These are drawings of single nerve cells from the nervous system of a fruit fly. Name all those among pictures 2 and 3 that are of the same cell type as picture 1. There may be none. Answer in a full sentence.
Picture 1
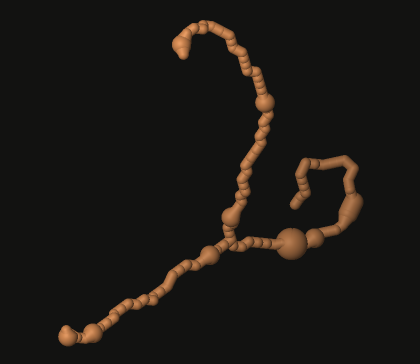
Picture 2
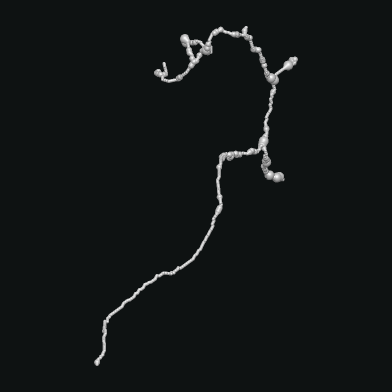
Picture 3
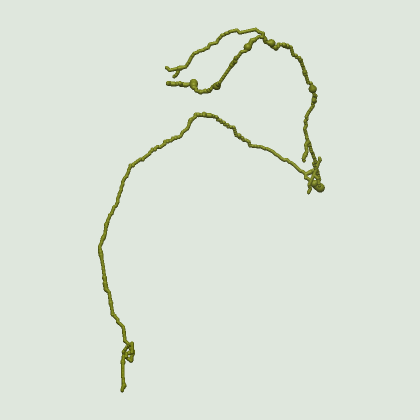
None of them is of the same cell type.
